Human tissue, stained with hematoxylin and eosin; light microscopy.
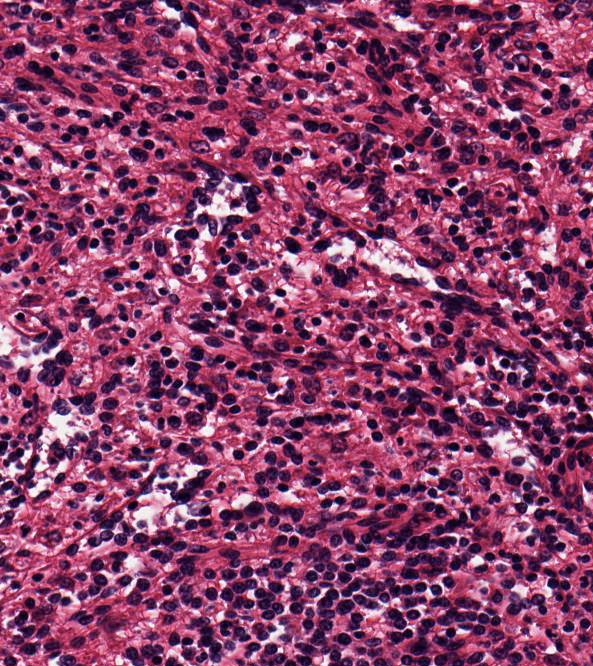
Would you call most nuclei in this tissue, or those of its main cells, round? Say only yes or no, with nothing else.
Yes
